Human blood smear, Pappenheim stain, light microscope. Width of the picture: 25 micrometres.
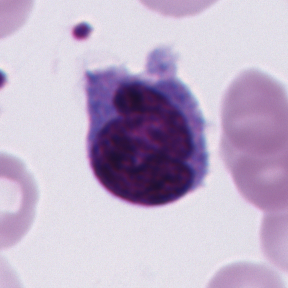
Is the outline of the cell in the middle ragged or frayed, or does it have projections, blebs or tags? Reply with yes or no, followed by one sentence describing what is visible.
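Yes. The upper edge of the cell is ragged and frayed, while the lower edge is smooth and rounded.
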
